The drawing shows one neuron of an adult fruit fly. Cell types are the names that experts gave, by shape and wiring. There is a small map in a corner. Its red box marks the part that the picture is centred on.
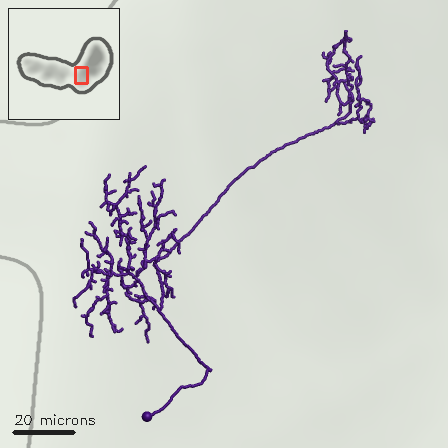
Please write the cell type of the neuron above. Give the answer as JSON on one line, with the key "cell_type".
{"cell_type": "Tm32"}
